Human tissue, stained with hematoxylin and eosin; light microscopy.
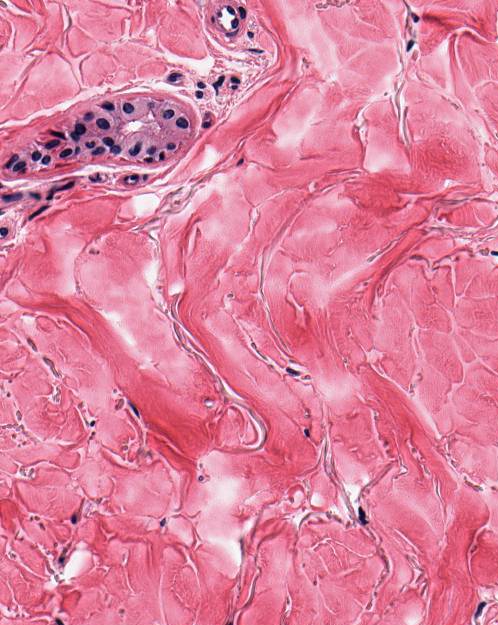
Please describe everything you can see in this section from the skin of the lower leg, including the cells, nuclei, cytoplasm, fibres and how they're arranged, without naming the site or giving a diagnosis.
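Starting with the background: thick eosinophilic collagen bundles, running in many different directions, fill most of the field. Between them lie only sparse fibroblast nuclei, thin, dark and spindle-shaped. Next, in the upper left corner, lies a single small epithelial tubule with a narrow central lumen. Its lining is of cuboidal cells with round, dark nuclei.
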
